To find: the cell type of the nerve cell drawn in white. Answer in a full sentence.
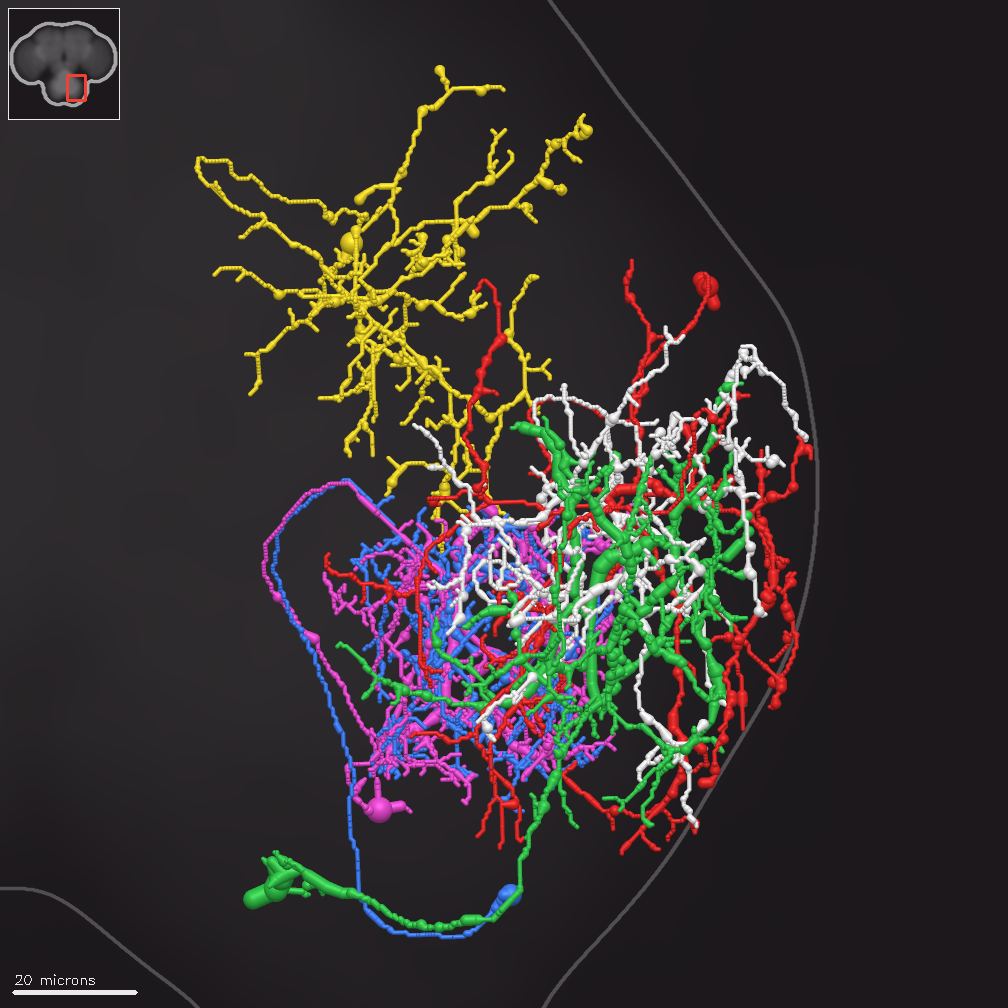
The cell type is IN21A060.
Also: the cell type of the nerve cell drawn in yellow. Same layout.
The cell type is IN21A111.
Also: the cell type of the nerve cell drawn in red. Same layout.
The cell type is IN21A037.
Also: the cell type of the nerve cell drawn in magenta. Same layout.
The cell type is IN21A038.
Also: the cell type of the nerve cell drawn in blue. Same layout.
The cell type is IN21A044.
